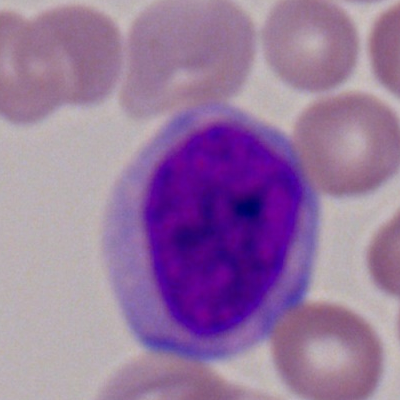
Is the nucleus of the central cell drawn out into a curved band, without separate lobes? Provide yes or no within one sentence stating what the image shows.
No, there is a compact round or oval nucleus rather than a bent band.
